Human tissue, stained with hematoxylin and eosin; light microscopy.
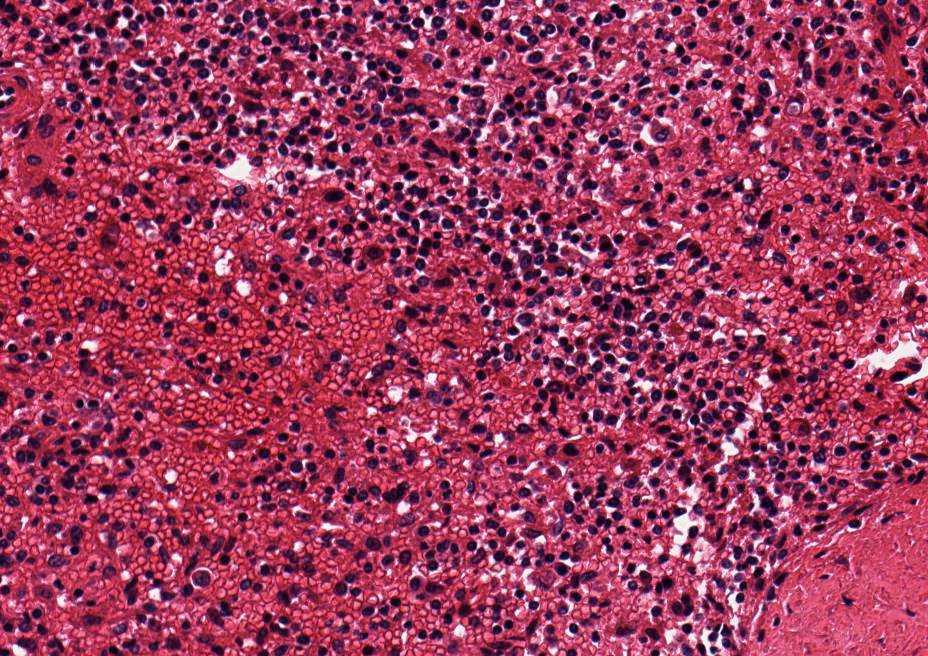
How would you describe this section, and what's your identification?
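Closely packed red blood cells occupy much of the left half of the field; they are bright red, rounded and without nuclei. Small cells with round, dark-staining nuclei and scant cytoplasm are most crowded in the upper centre and right. In the lower right corner lies a patch of pale pink, fibrillar tissue with few nuclei. This section is spleen.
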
